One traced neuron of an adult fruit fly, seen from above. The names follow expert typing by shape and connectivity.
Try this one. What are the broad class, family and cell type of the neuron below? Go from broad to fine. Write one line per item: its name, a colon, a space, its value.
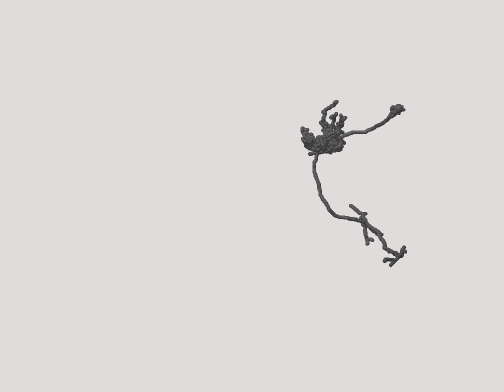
broad class: central-brain intrinsic neuron
family: hemilineage ALl1_ventral
cell type: VP3+_l2PN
